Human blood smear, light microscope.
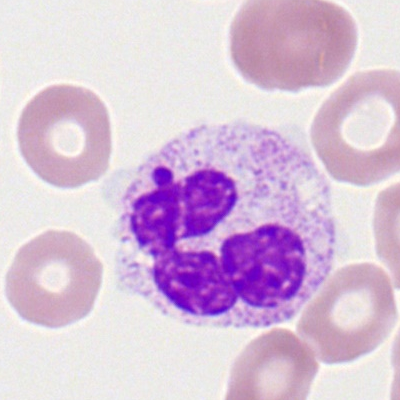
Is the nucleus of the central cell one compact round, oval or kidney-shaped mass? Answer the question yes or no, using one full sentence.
No, what this cell has is a nucleus made of separate segments.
